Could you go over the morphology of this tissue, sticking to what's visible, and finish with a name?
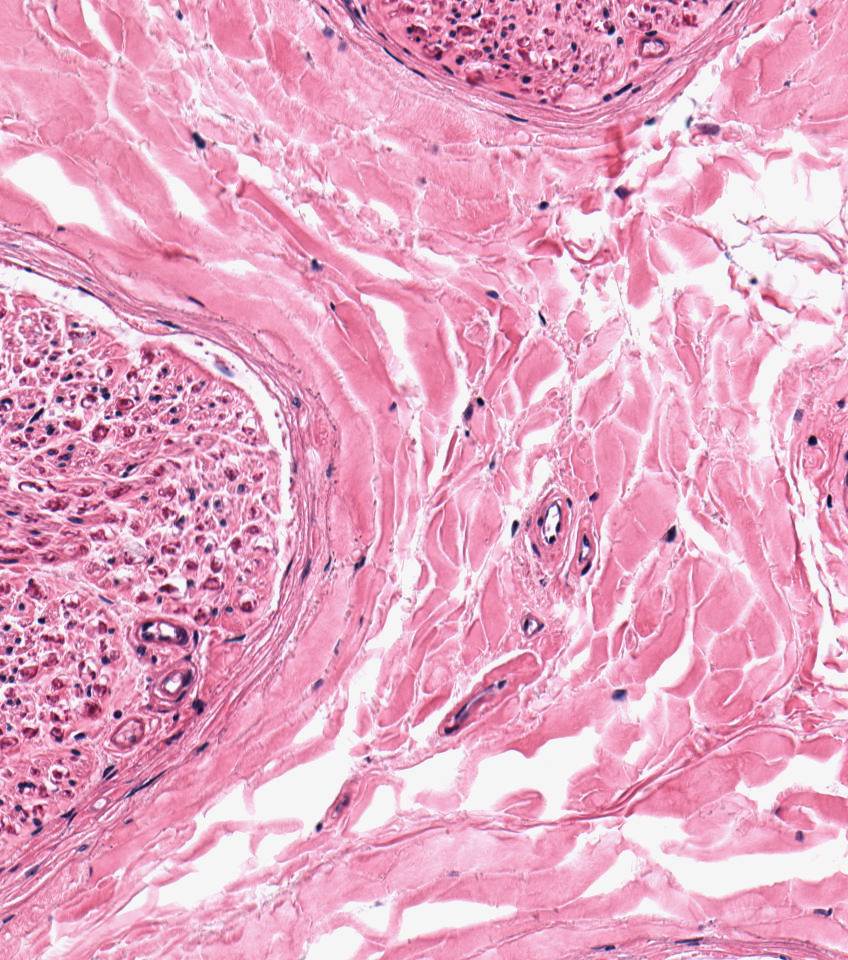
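First, each nerve fascicle has a thin, layered sheath of flattened cells with elongated dark nuclei. Second, the left fascicle holds many small round nerve fibre profiles with scattered small dark nuclei. Third, small vessels lie inside that fascicle near its lower right margin. Fourth, no fat cells appear. The tissue is tibial nerve.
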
